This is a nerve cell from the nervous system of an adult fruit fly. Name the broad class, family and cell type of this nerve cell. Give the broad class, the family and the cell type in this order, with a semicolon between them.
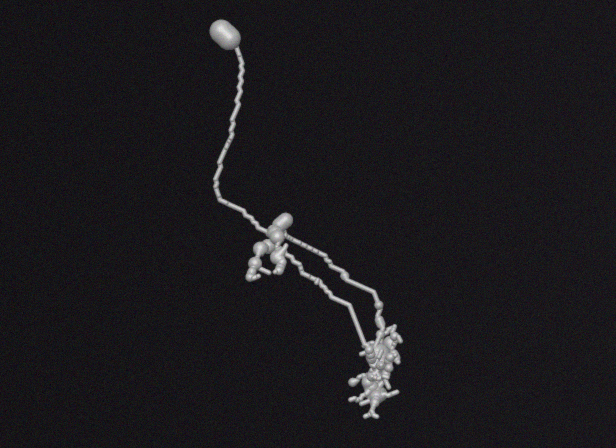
optic-lobe intrinsic neuron; T; T5c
